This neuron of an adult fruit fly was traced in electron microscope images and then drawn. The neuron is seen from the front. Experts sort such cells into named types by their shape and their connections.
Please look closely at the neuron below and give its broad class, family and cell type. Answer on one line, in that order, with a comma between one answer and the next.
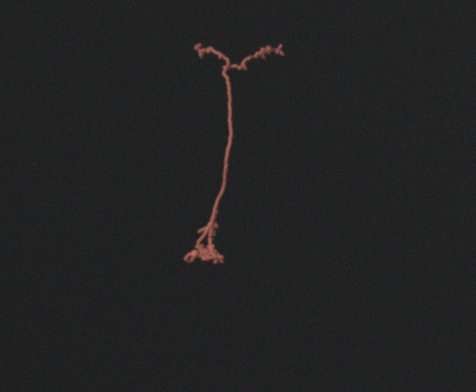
central-brain intrinsic neuron, hemilineage FLAa2, SMP738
